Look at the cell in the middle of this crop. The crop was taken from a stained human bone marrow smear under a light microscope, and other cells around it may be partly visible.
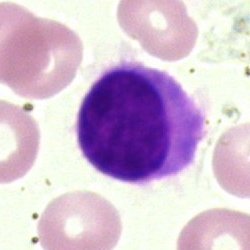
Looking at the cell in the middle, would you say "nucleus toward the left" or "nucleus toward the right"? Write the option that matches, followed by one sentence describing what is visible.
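Nucleus toward the left. The nucleus sits off-centre toward the left, leaving most of the cytoplasm on the right.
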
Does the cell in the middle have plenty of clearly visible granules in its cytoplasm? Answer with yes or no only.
No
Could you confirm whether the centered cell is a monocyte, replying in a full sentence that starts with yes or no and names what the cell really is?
No, at the middle of the crop is a hairy cell, not a monocyte.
